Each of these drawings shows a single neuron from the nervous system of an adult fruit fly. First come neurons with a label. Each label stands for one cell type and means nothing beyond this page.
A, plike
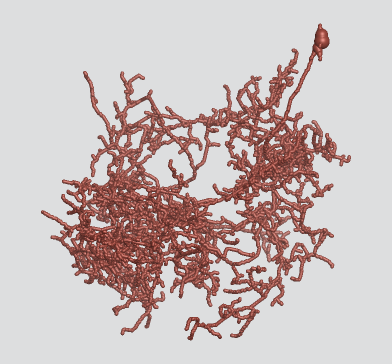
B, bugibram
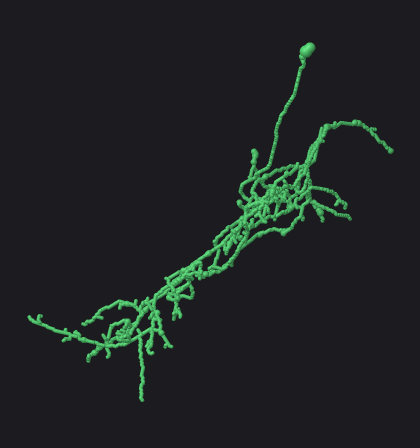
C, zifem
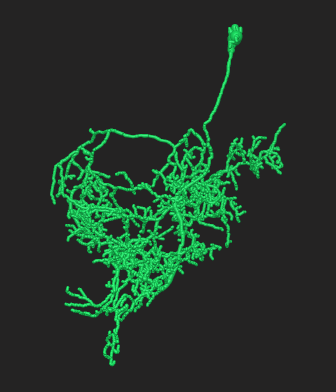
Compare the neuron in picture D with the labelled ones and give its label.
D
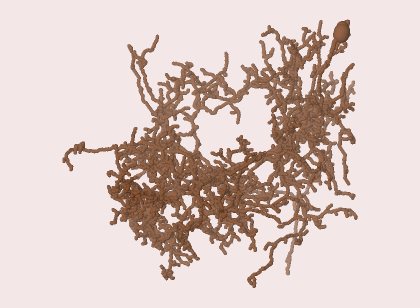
plike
